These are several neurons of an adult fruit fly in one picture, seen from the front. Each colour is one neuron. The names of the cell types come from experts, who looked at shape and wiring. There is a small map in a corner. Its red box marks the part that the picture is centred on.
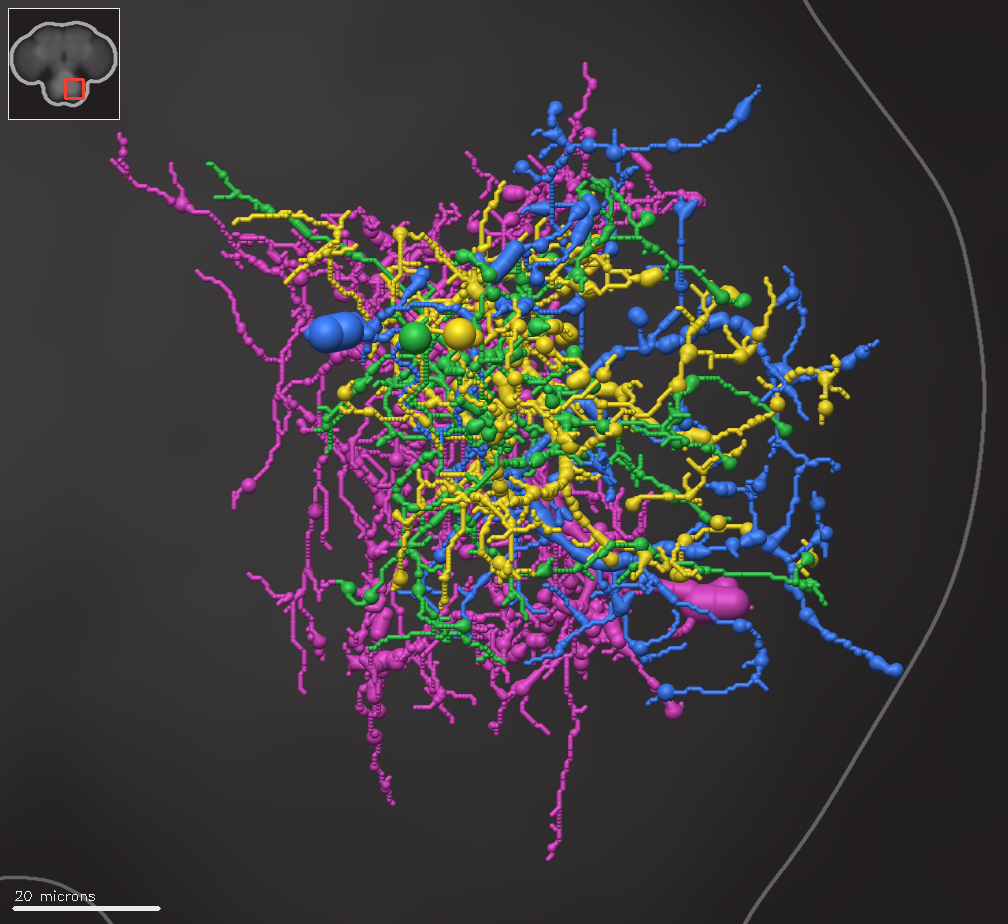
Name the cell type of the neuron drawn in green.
IN16B115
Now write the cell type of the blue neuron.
IN16B077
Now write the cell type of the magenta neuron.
IN21A022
